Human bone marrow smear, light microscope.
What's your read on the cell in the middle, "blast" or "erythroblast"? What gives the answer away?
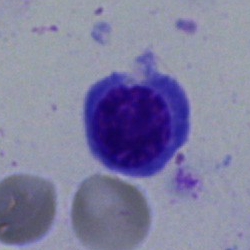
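It's an erythroblast, not a blast.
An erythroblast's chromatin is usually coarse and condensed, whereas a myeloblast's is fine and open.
This one's chromatin is dark purple and clumped rather than smooth, and that's what decides it. Otherwise, the cytoplasm is deep blue with no granules visible, and a small pale bluish bleb sticks out from the top.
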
